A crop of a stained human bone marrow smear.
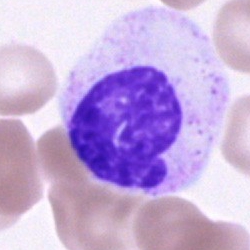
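Band neutrophil at the centre of a stained human bone marrow smear, seen by light microscope. First, the cell outline is roughly round, with a smooth edge. Next, the nucleus has a notch cut into its lower right side. Last, the cytoplasm is plentiful and pale bluish-lavender, and no vacuoles are seen in it.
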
